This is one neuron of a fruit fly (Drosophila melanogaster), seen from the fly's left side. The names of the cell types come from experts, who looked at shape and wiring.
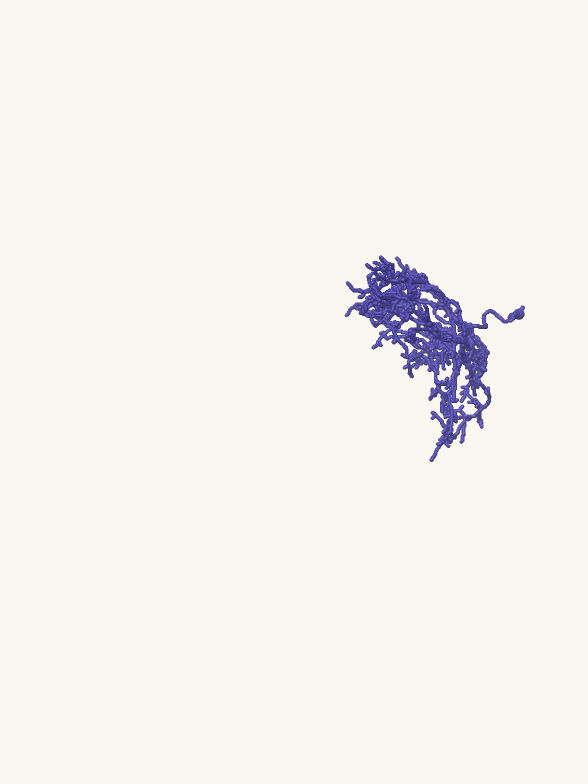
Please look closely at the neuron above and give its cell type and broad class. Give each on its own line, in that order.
IB092
central-brain intrinsic neuron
